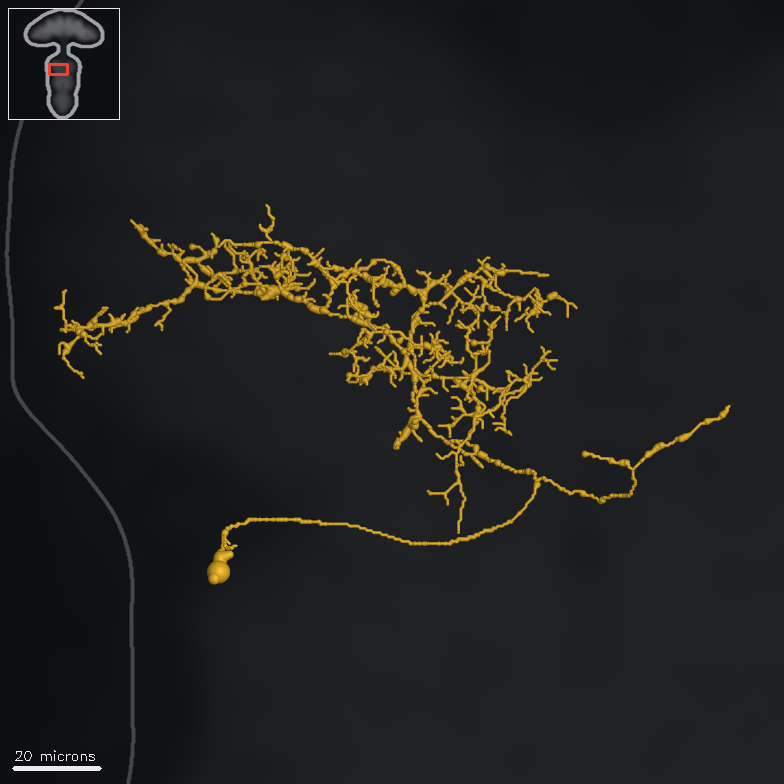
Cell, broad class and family: nerve-cord intrinsic neuron; hemilineage 23B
